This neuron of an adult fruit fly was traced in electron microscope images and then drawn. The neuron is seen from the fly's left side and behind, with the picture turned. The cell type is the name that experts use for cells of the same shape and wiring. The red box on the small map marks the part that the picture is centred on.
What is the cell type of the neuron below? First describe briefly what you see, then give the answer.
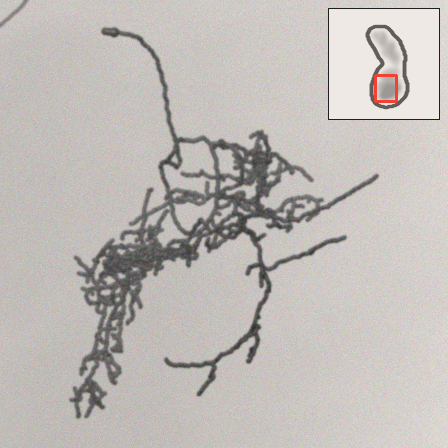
The cell body is at the upper left of the picture. The picture shows dozens of branch ends. This is a central-brain intrinsic neuron. It is of cell type AVLP715m.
